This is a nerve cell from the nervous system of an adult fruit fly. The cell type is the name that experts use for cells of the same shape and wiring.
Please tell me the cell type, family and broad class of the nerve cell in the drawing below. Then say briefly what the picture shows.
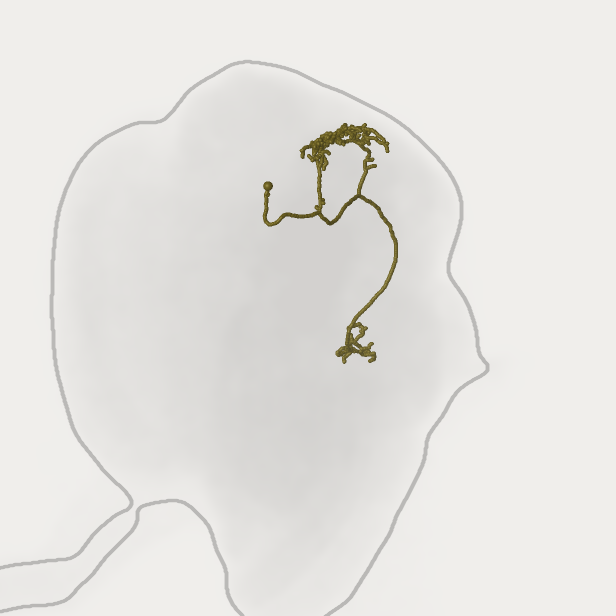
Its cell type is CB1379. Its family is hemilineage SMPpv1. It is a central-brain intrinsic neuron. In this view it is taller than it is wide.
